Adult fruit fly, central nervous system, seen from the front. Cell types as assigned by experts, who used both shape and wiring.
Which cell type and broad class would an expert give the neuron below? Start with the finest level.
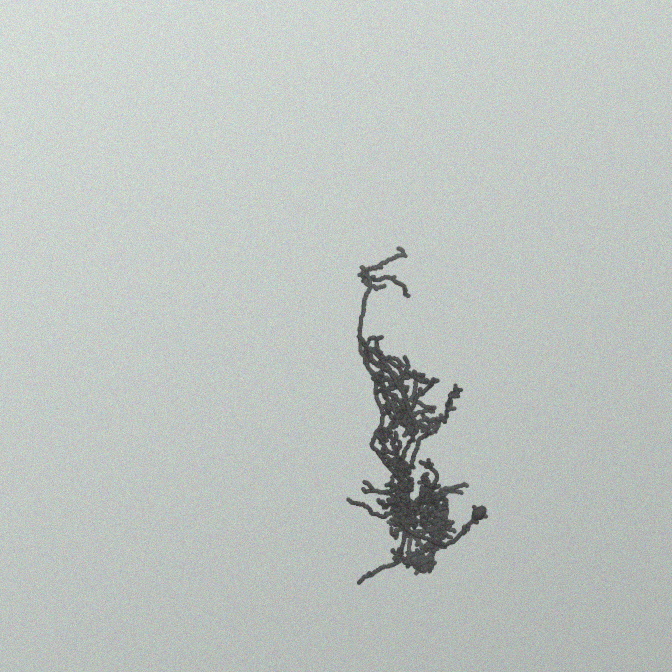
GNG548; central-brain intrinsic neuron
